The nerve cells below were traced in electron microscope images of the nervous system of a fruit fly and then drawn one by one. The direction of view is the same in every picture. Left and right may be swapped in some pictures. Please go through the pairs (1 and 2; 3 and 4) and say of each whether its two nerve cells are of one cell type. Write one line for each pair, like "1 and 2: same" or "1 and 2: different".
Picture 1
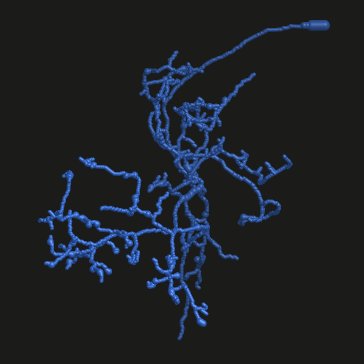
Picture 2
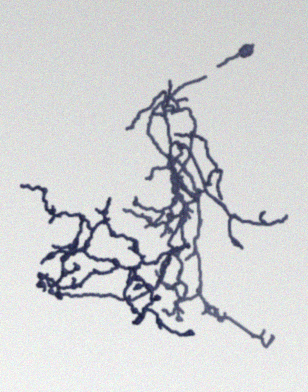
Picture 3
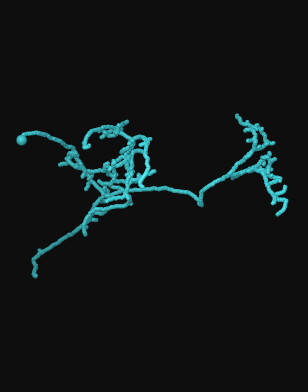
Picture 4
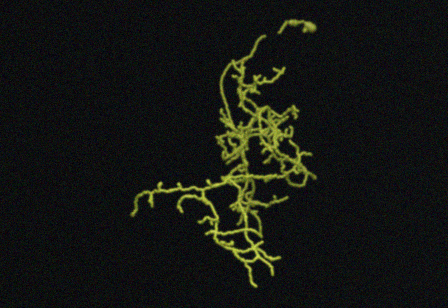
1 and 2: different
3 and 4: different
